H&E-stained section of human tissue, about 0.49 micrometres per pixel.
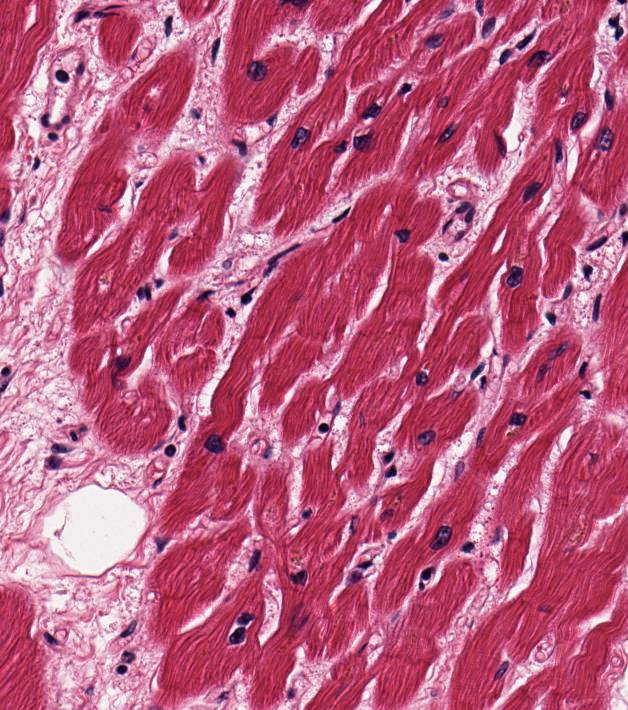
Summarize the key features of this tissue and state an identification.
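Muscle fibre cytoplasm stains deep pink-red, with fine streaks along each fibre's length. Small dark elongated nuclei lie in the thin stroma between the fibres. Loose pale pink connective tissue separates the fibres and is widest along the left side. Within it at lower left lies one round empty space. This is left ventricle of the heart.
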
